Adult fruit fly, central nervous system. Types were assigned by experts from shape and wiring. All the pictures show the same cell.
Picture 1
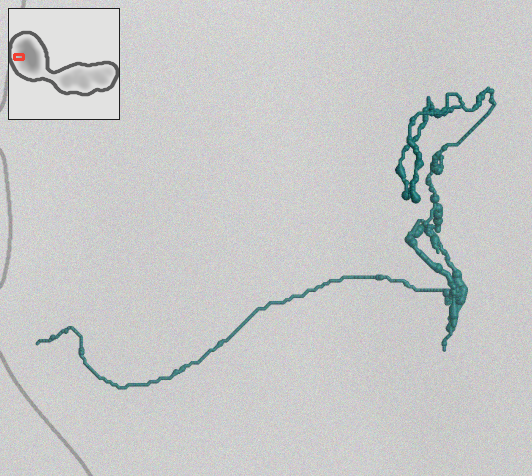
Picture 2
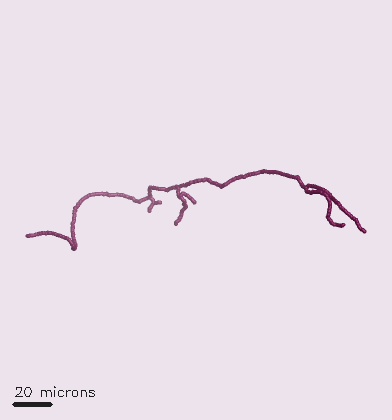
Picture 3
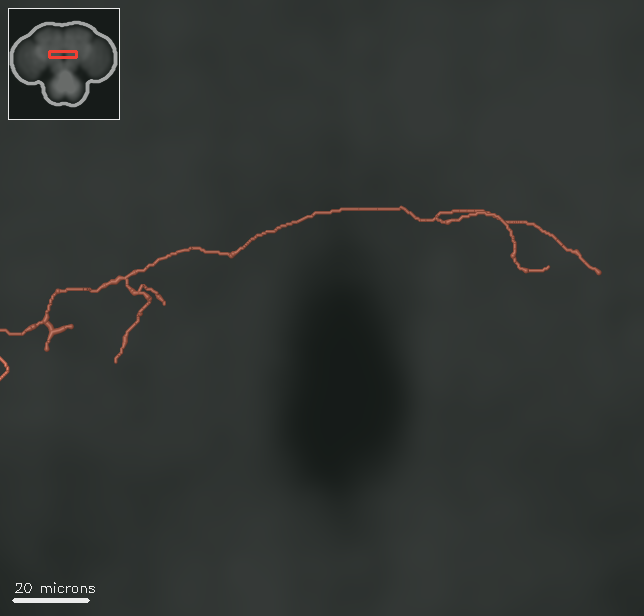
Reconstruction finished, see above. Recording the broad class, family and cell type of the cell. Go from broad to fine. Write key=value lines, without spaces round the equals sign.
broad_class=sensory neuron entering the brain
family=class hygrosensory
cell_type=HRN_VP4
